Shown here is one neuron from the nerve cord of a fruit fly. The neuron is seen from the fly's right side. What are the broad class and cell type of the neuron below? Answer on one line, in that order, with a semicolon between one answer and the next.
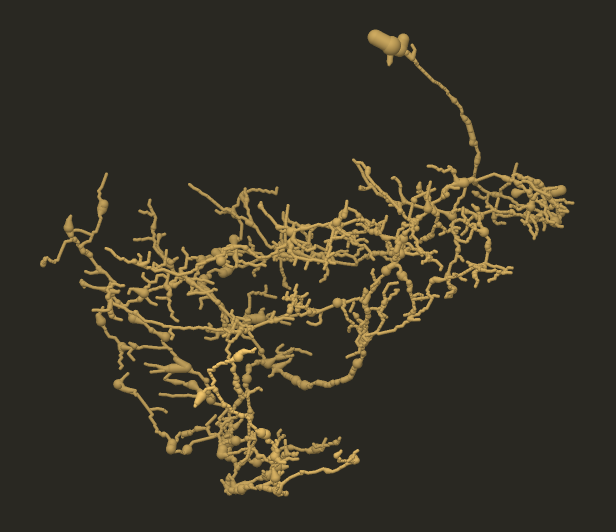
nerve-cord intrinsic neuron; INXXX372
